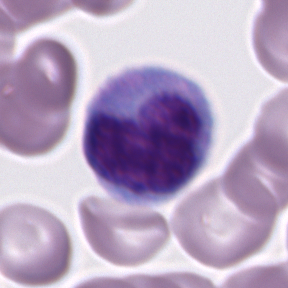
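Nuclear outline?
Shallow notch in the upper edge.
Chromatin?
Dark purple, coarsely clumped.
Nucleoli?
None seen.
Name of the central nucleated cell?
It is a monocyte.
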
